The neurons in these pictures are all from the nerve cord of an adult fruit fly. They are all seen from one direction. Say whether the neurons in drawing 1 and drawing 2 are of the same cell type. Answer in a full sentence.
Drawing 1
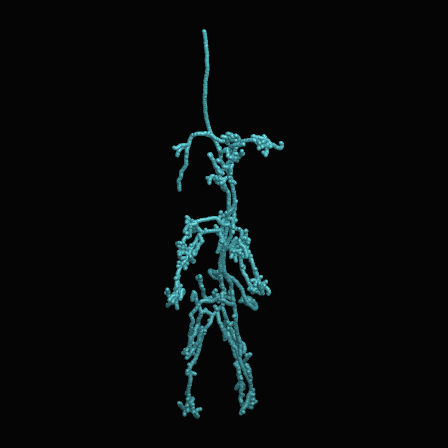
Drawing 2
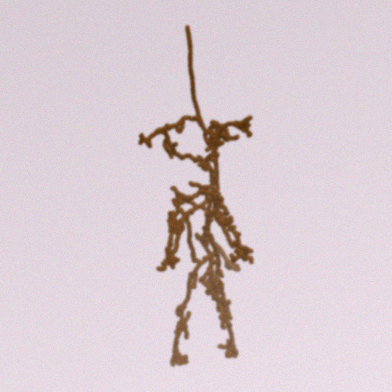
They are of the same cell type.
